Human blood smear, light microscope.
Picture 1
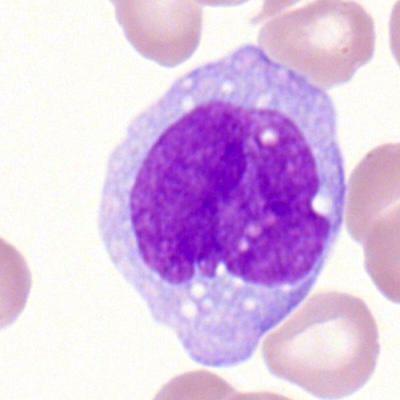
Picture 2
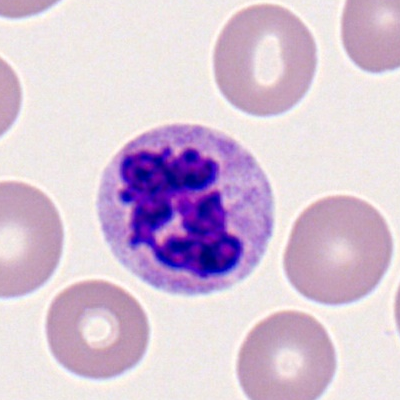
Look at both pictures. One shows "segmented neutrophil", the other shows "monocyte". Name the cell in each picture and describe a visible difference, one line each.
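Picture 1 – monocyte. Several small clear round vacuoles lie in the cytoplasm.
Picture 2 – segmented neutrophil. No vacuoles are seen in the cytoplasm.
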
